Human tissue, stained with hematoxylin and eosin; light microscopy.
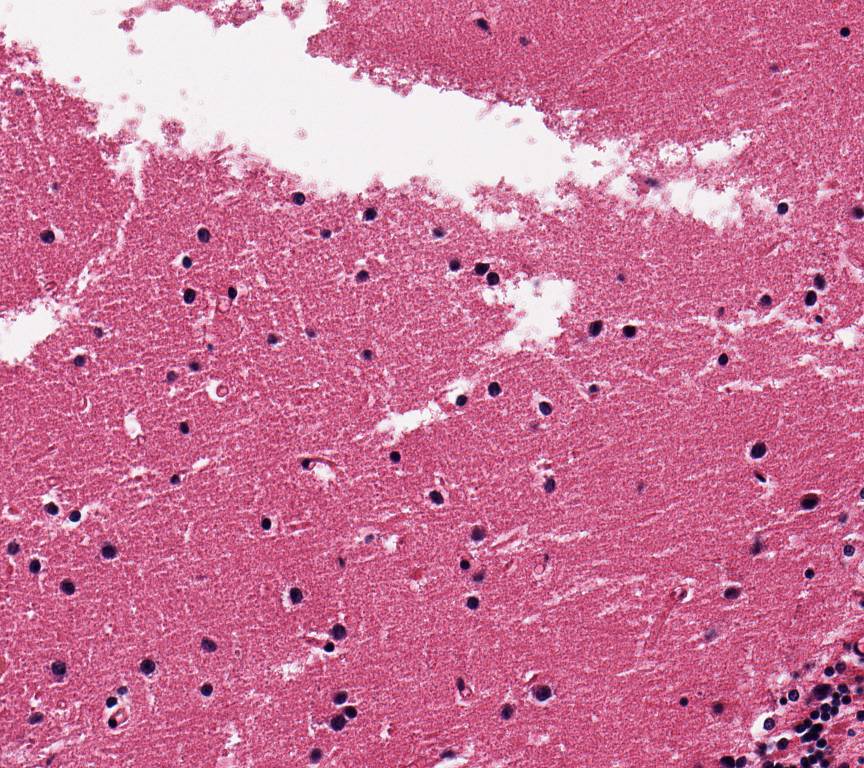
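Cerebellum, haematoxylin and eosin: most of the field is fine-textured, evenly pink fibrillary neuropil with sparse cells, small round dark-blue nuclei dotted singly through it. Down in the lower right corner, small dark round nuclei crowd into a dense cluster. No epithelium or glandular structures here.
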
